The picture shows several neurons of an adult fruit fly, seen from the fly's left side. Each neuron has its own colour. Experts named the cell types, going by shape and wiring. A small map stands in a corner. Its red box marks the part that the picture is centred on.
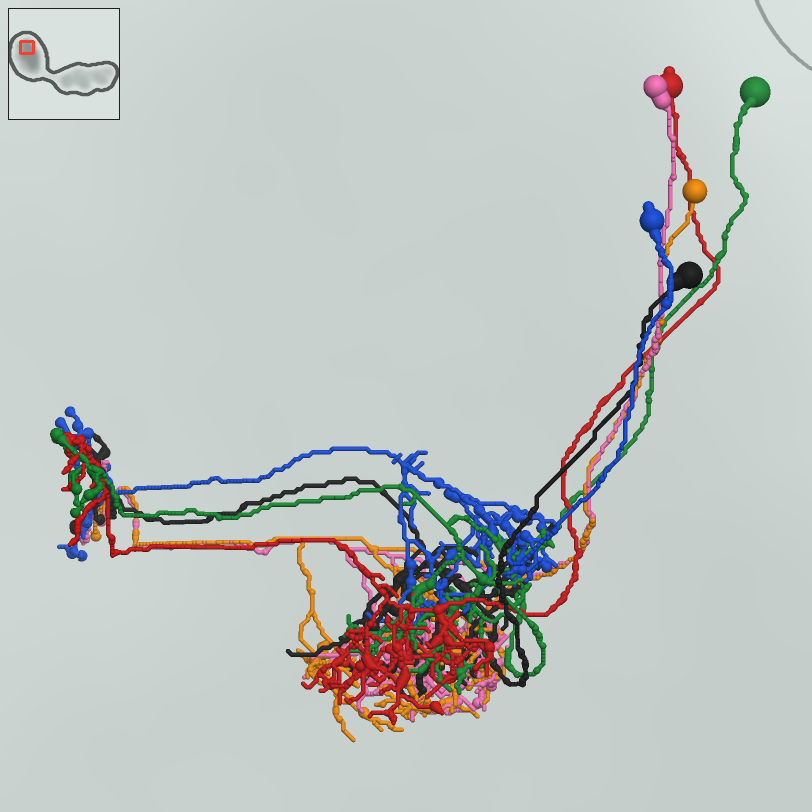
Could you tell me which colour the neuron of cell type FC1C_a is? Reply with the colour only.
blue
